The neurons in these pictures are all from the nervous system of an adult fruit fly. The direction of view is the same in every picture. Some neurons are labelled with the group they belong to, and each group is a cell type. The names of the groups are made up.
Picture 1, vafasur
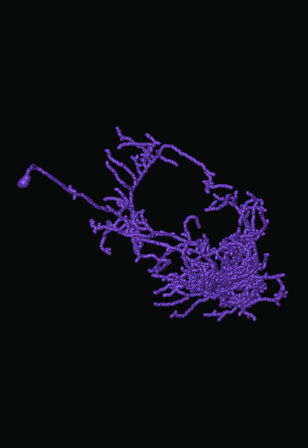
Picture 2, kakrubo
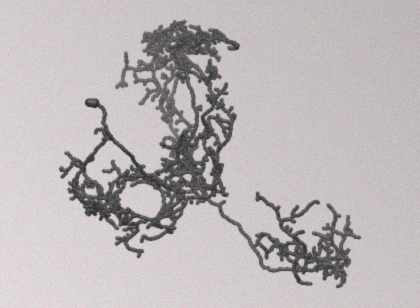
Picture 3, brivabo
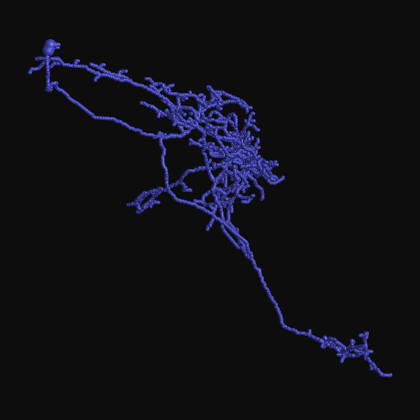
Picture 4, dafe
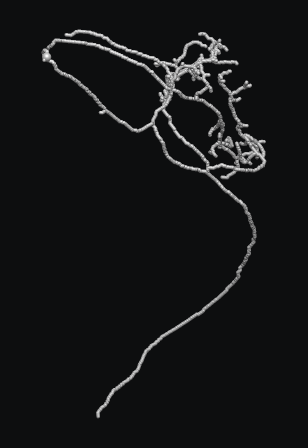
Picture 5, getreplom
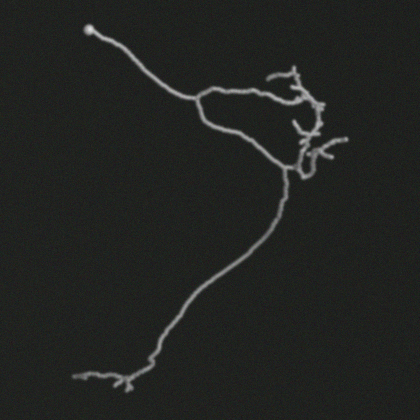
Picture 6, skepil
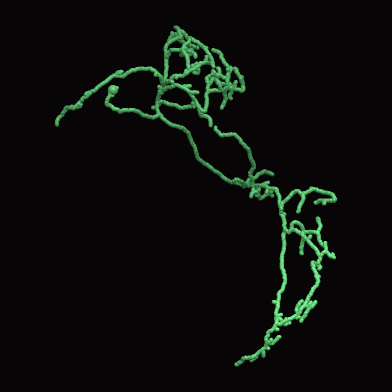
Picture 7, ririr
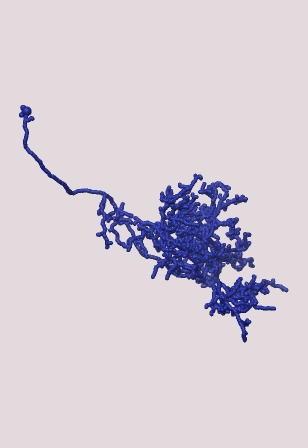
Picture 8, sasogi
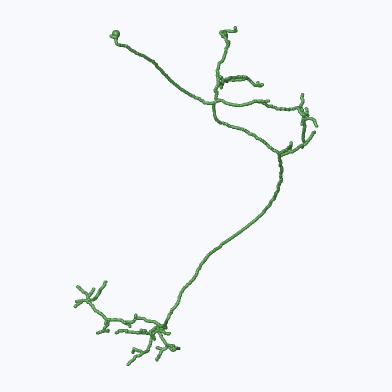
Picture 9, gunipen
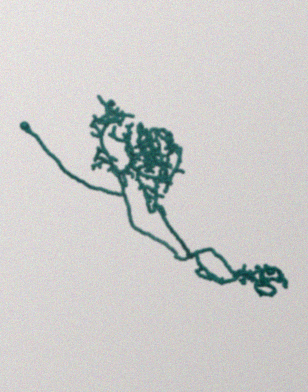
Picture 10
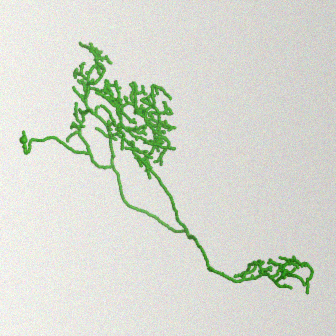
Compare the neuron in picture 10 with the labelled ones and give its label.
gunipen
